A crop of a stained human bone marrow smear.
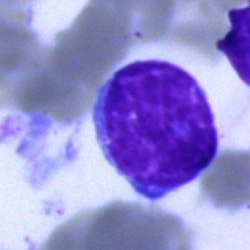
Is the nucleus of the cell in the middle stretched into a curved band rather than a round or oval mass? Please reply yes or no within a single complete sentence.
No, the nucleus has not been drawn out into a band and is a compact round or oval mass.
